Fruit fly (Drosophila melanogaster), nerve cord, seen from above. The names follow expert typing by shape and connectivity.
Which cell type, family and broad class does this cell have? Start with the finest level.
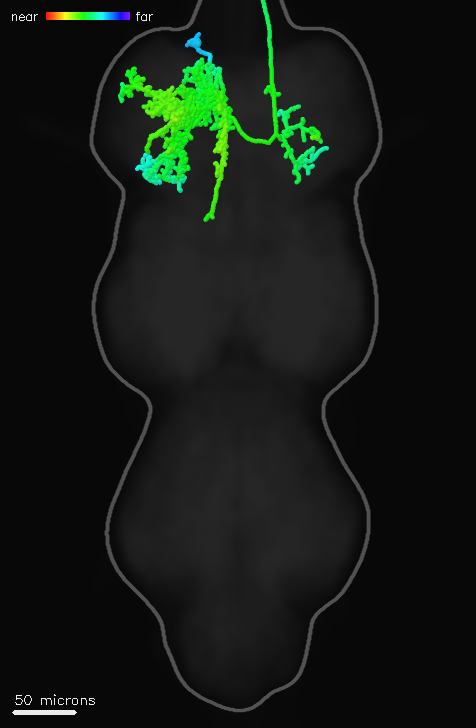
AN07B017; hemilineage 07B; ascending neuron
